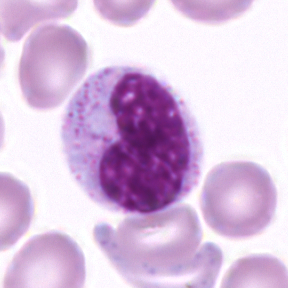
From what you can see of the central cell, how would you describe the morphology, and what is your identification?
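Outline round, smooth. Nucleus kidney-shaped, notch facing upper left. Chromatin dark purple, coarsely clumped, small paler gaps between clumps. Pale area without granules in cytoplasm beside the nuclear notch. Cell: metamyelocyte.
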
